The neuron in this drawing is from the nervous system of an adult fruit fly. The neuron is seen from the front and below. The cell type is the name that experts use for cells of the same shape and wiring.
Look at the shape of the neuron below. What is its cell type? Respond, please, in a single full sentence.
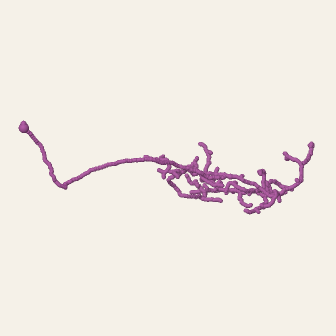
This neuron is included in the cell type IN14A046.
